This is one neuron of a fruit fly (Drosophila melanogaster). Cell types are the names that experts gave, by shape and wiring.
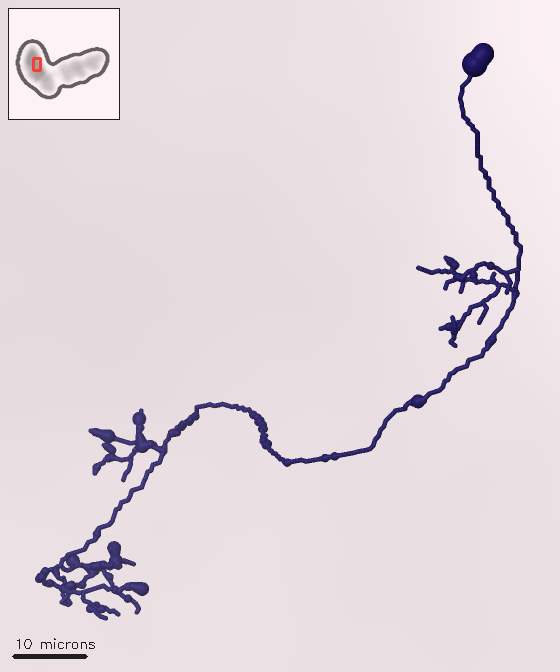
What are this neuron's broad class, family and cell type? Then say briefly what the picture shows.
It is a central-brain intrinsic neuron. Its family is called class CX. The cell type is PFNp_e. It lies in the brain. Its cell body lies at the upper right of the picture. From top to bottom in the picture it spans about 80 microns.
